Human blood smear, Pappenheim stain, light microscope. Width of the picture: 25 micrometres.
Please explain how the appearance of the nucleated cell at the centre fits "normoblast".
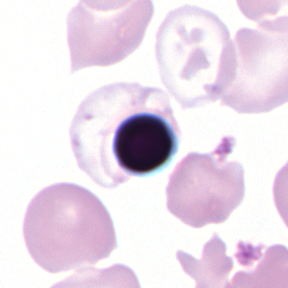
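Chromatin uniformly dark, no visible pattern.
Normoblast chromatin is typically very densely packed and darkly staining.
Fits normoblast. Nucleus at the right edge of a pale body extending to its left.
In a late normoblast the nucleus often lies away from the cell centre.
Off-centre position fits as well. Thin bluish rim directly around the nucleus; pale body outline irregular and wrinkled. Nothing here conflicts with the name.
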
